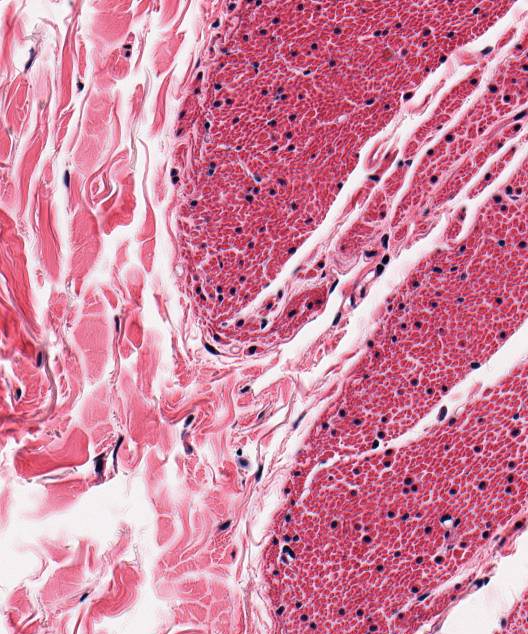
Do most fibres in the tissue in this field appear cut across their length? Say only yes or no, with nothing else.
Yes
